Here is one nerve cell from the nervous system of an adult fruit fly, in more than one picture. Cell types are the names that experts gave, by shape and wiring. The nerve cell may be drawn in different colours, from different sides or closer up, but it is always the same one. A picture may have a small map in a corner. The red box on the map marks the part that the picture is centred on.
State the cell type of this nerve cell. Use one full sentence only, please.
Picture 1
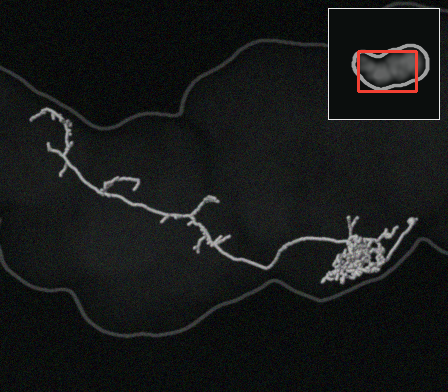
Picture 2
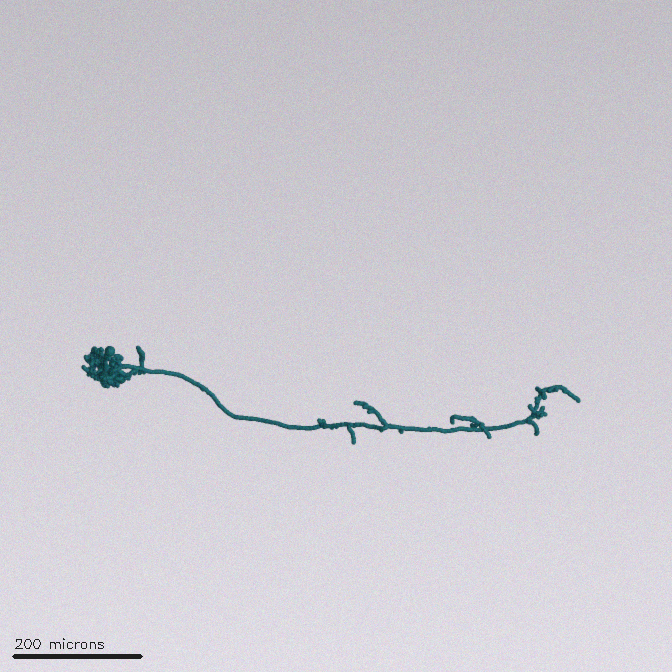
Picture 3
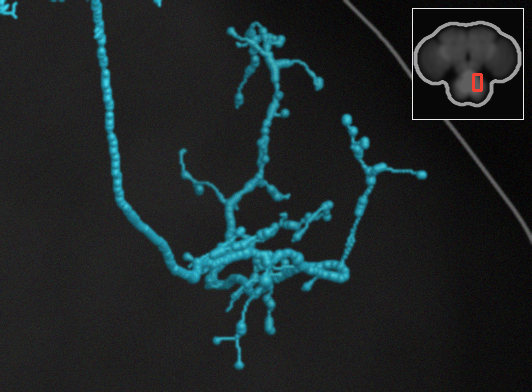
The cell type carried by this nerve cell is DNge067.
